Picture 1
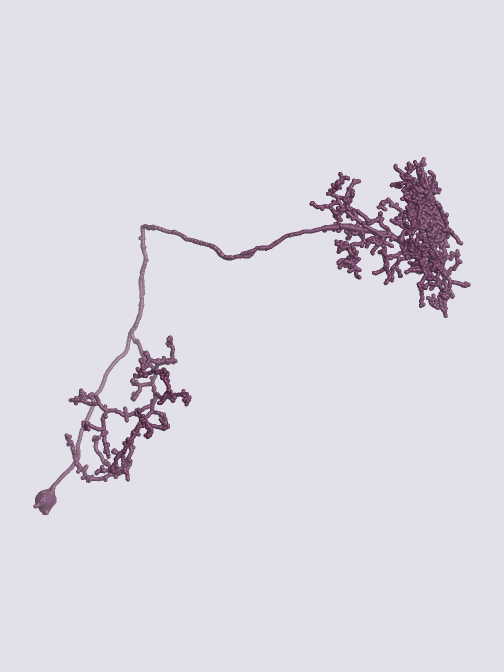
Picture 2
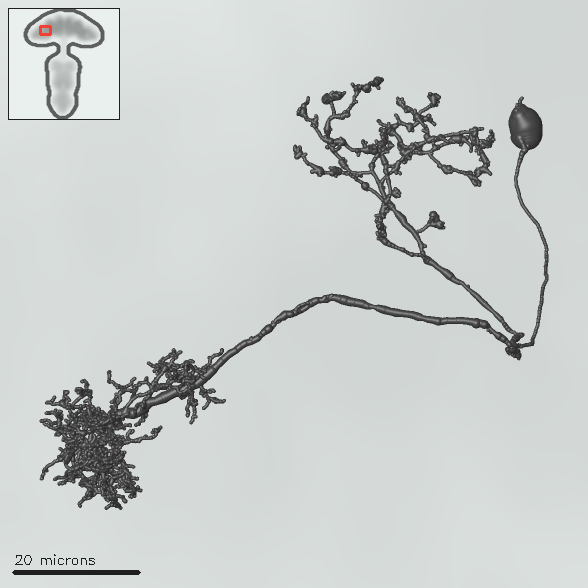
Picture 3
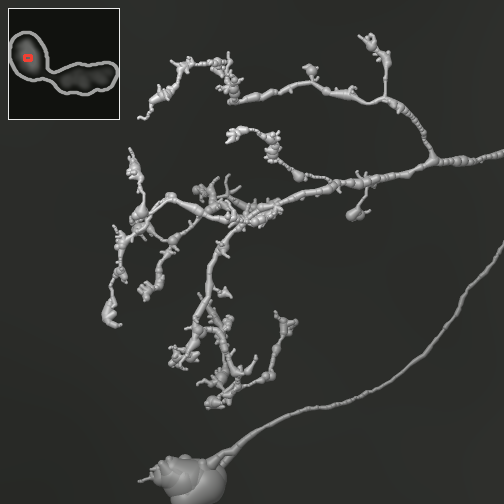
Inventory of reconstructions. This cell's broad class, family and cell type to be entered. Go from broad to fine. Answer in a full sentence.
A visual projection neuron of hemilineage VPNv1, type LC17.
